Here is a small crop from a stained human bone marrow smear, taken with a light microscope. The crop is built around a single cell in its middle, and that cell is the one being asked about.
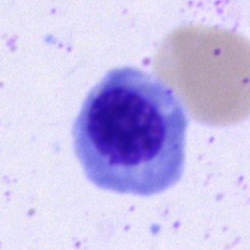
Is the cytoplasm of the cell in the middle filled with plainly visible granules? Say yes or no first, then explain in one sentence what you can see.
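No. No granules are visible in the cytoplasm.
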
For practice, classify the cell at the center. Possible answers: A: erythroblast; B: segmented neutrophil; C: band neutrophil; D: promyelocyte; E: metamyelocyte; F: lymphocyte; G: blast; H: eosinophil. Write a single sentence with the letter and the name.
The central cell in this crop is an erythroblast, so the correct choice is option A.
